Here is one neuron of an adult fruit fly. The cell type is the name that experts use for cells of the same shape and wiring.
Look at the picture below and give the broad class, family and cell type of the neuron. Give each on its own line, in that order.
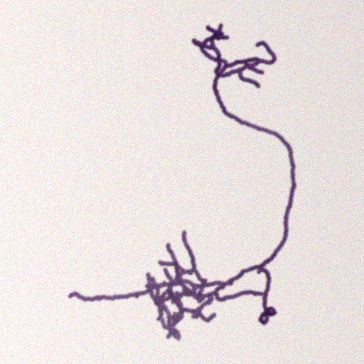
central-brain intrinsic neuron
hemilineage LB3
CB1023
